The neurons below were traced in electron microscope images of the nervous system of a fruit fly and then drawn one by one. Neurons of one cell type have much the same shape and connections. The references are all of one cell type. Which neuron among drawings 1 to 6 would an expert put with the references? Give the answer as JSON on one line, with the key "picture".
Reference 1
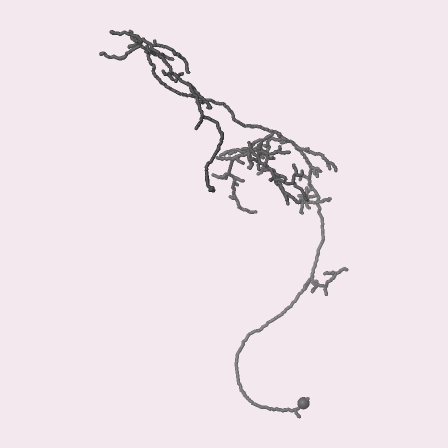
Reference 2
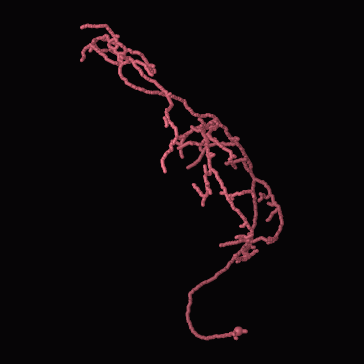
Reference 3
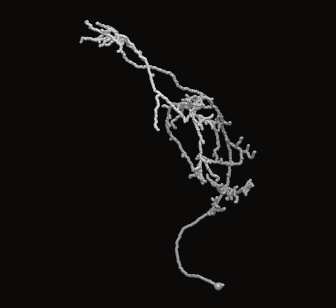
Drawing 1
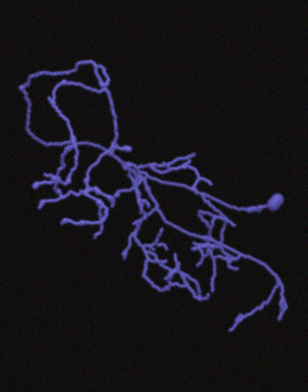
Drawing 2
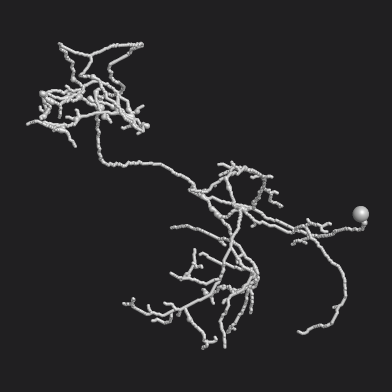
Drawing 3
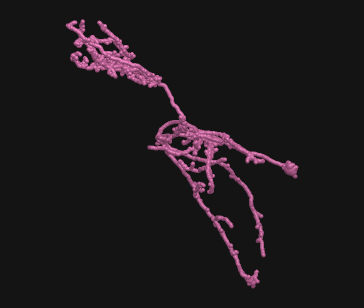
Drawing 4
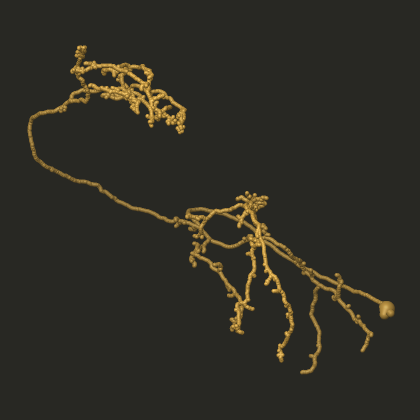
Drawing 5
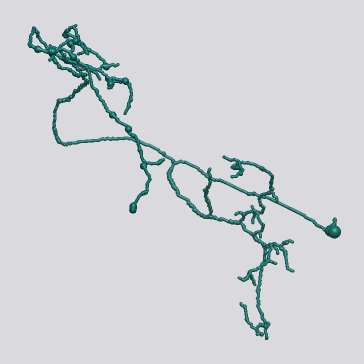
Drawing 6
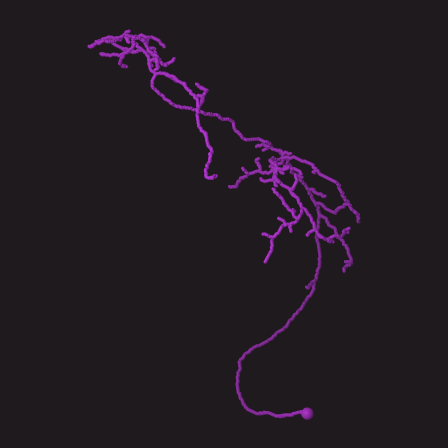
{"picture": 6}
